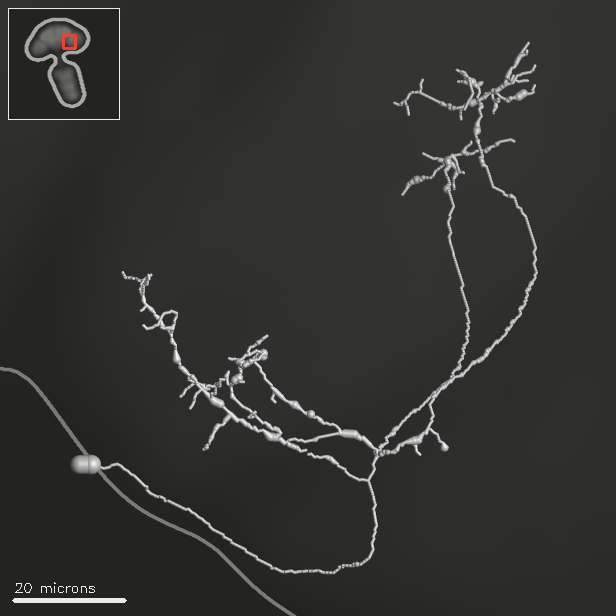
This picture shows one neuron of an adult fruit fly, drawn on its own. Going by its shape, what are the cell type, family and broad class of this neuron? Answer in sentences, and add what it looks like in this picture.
It is of cell type Y14. The family is Y. This is an optic-lobe intrinsic neuron. It lies in the brain. Its cell body lies at the lower left of the picture. The picture shows dozens of branch ends.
